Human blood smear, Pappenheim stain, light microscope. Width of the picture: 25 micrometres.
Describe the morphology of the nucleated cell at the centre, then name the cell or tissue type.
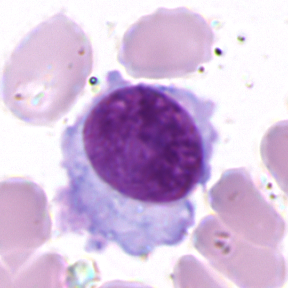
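At several places along the cell edge, small blunt bumps stand out. The nucleus lies toward the upper right, leaving more cytoplasm below and to the left. Its chromatin stains deep purple with a mottled, clumped texture, while the cytoplasm is pale grey-blue. This cell is a plasma cell.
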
